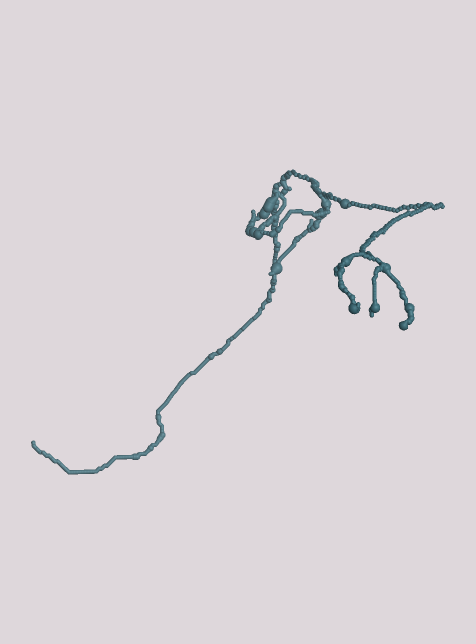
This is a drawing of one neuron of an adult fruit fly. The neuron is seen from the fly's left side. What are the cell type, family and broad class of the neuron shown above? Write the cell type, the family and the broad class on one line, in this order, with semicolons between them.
ORN_DL1; class olfactory; sensory neuron entering the brain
